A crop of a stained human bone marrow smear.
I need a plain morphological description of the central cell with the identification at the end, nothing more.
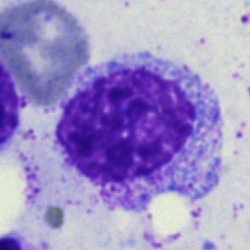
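Start with the outline, which is roughly round. The nucleus lies toward the left, so a wider rim of cytoplasm remains on the right. Its chromatin is dark purple and clumped, with paler gaps between the clumps. Fine purple granules are scattered through the cytoplasm. The cell is a myelocyte.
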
